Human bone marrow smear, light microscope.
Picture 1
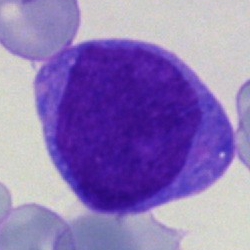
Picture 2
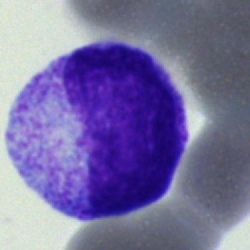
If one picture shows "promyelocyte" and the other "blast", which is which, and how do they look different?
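Picture 1 shows a blast; picture 2 shows a promyelocyte. First, the nucleus: in picture 1 it fills most of the cell, its chromatin fine and evenly spread with no coarse clumps, while in picture 2 it sits off-centre toward the right of a round, smooth-edged cell. Second, the cytoplasm: in picture 1 it is blue, and in picture 2 it is pale lilac, forming a crescent on the left side. Third, the granules: picture 1 holds only a few fine, faint reddish-purple ones, whereas the cytoplasm in picture 2 is speckled with fine purple granules.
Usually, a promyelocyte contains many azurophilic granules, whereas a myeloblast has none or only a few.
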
